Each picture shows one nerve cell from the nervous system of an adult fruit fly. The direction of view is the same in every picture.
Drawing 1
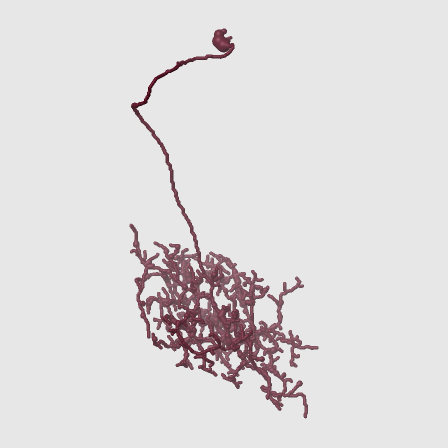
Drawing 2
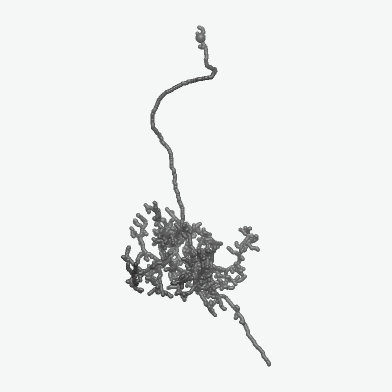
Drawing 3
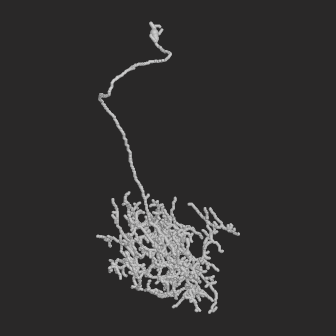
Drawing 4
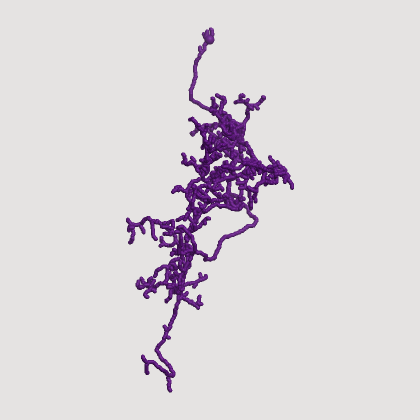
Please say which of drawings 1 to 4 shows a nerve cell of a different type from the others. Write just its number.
4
